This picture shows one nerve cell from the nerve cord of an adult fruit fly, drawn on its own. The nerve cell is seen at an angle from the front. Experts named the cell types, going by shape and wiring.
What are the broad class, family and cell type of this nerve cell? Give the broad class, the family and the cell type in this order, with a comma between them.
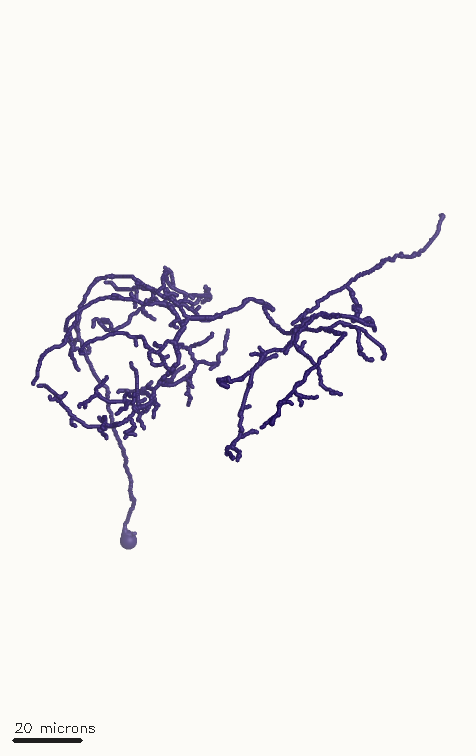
nerve-cord intrinsic neuron, hemilineage 06A, IN06A047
